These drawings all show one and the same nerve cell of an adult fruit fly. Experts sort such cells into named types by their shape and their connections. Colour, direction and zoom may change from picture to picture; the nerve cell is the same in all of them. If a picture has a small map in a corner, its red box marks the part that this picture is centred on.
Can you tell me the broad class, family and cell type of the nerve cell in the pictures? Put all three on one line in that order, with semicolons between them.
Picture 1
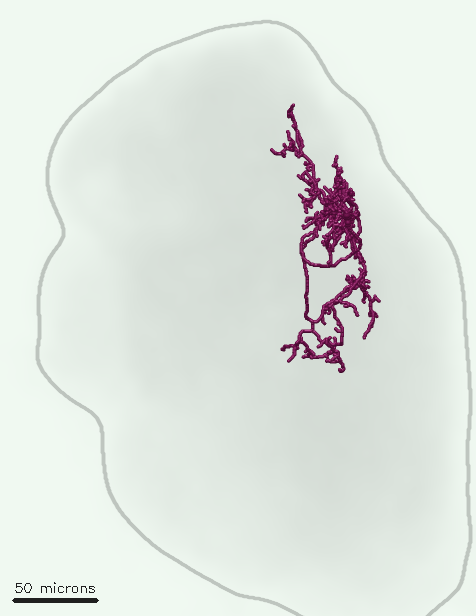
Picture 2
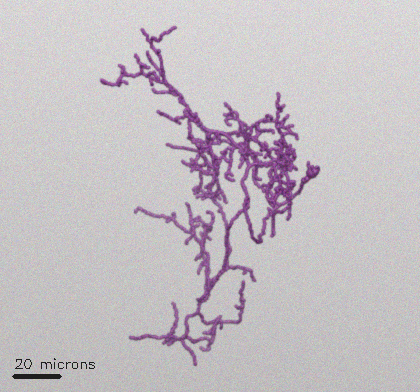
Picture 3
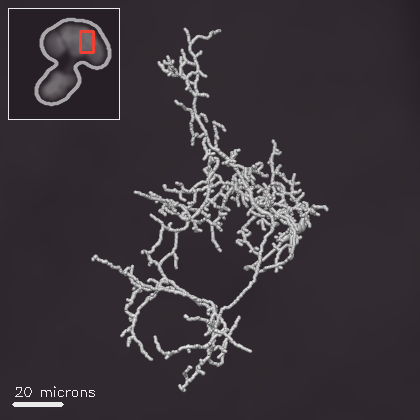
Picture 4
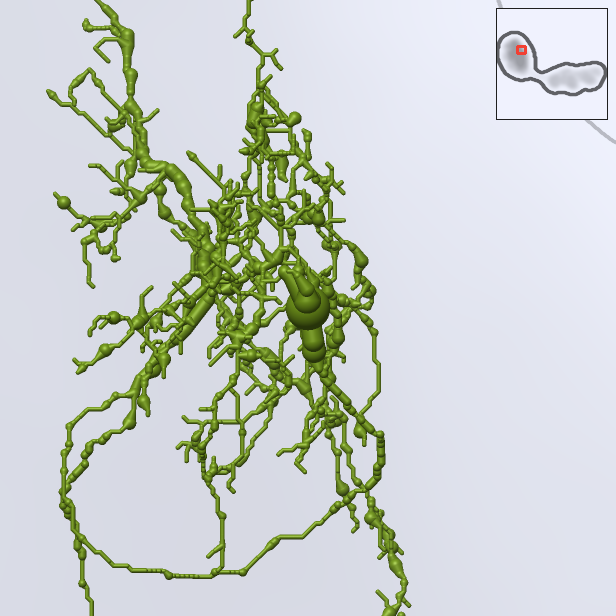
central-brain intrinsic neuron; hemilineage VPNp&v1_posterior; PLP149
